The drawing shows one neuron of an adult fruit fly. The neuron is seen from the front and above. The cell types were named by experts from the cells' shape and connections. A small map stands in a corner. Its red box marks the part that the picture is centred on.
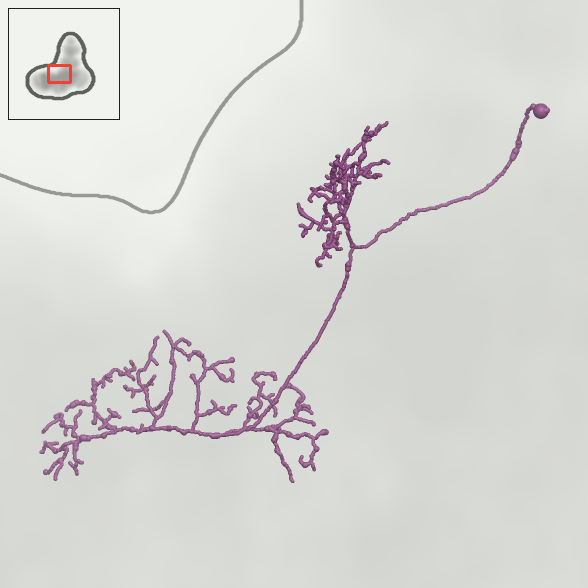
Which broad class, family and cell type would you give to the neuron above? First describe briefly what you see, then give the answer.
The cell body can be seen at the upper right of the picture. The picture shows dozens of branch ends. Its broad class is central-brain intrinsic neuron. The family is hemilineage DL1_dorsal. The cell type is FB7K.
